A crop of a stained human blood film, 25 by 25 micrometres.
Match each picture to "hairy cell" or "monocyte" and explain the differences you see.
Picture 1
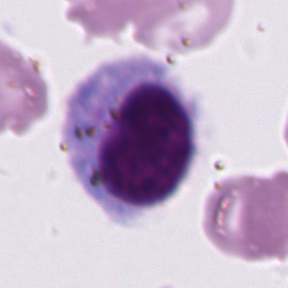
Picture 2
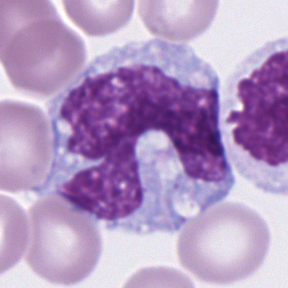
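So, picture 1 is the hairy cell, and picture 2 is the monocyte. What I notice first are the nuclei: the hairy cell's is oval, about 11 by 8 micrometres, fills about 50% of the cell's area and reaches close to its right edge, while the monocyte's is bent into a horseshoe that opens downward.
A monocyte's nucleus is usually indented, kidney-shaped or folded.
The chromatin is dark purple in both, though it's dense in the hairy cell and clumped in the monocyte, with small paler spots scattered through it. I can't make out any nucleoli in the hairy cell. Then the cytoplasm: in the hairy cell it's pale blue and forms a broad rim on the upper-left side of the nucleus, whereas the monocyte has a moderate rim of pale grey-blue surrounding its nucleus.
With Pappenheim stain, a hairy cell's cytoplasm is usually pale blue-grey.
There are no coarse coloured granules in the monocyte's cytoplasm, but a small clear vacuole sits at the lower right of its nucleus. The outlines aren't far apart: slightly irregular in the hairy cell, roughly round with a slightly uneven edge in the monocyte. The hairy cell measures about 15 by 12 micrometres.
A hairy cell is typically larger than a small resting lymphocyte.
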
